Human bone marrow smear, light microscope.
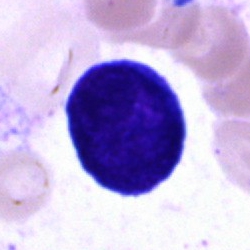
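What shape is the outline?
Smooth and oval, with no surface projections.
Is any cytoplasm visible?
No rim of it shows around the nucleus.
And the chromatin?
Deep blue-purple and dense throughout; no distinct nucleolus stands out.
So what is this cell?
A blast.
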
